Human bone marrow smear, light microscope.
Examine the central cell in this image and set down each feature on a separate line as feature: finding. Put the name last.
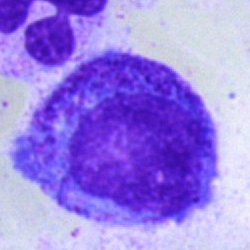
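Outline: roughly round, though the edge looks bumpy and irregular
Chromatin: finely granular, I'd say, and deep purple
Cytoplasm: a blue rim, widest on the left side
Band beside nucleus: paler blue, lying against it on the left
Conclusion: promyelocyte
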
